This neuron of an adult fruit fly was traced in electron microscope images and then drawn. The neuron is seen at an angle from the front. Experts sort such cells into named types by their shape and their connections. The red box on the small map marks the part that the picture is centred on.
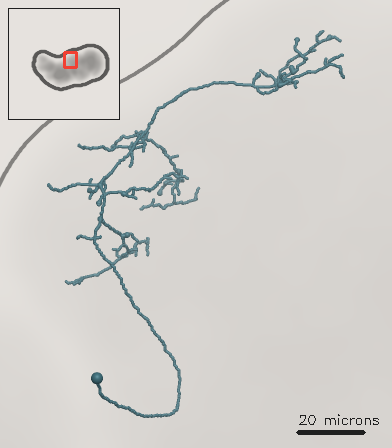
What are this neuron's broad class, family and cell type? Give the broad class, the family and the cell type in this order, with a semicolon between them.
central-brain intrinsic neuron; hemilineage VPNl&d1_dorsal; LHAV5a2_a3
